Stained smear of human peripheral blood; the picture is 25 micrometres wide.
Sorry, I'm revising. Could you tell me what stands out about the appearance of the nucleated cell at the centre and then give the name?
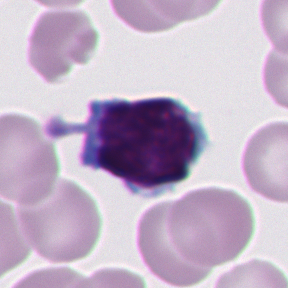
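The outline is angular, made of straight edges and corners instead of a smooth curve. Nearly the whole cell is filled by the nucleus, in which no nucleoli are visible. From the left side a thin stalk projects, ending in a small knob. Shown here is a typical lymphocyte.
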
